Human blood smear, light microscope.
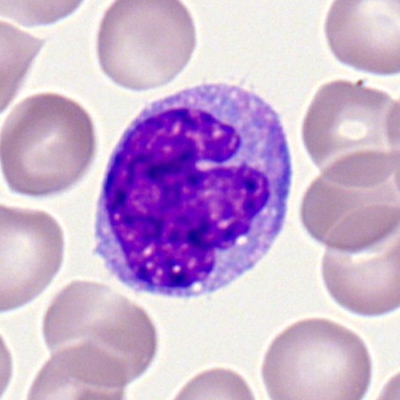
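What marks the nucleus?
A deep notch cutting in from the right side.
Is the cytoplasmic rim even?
No, it is wider on the right than on the left.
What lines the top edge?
Fine hair-like projections.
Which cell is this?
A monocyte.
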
